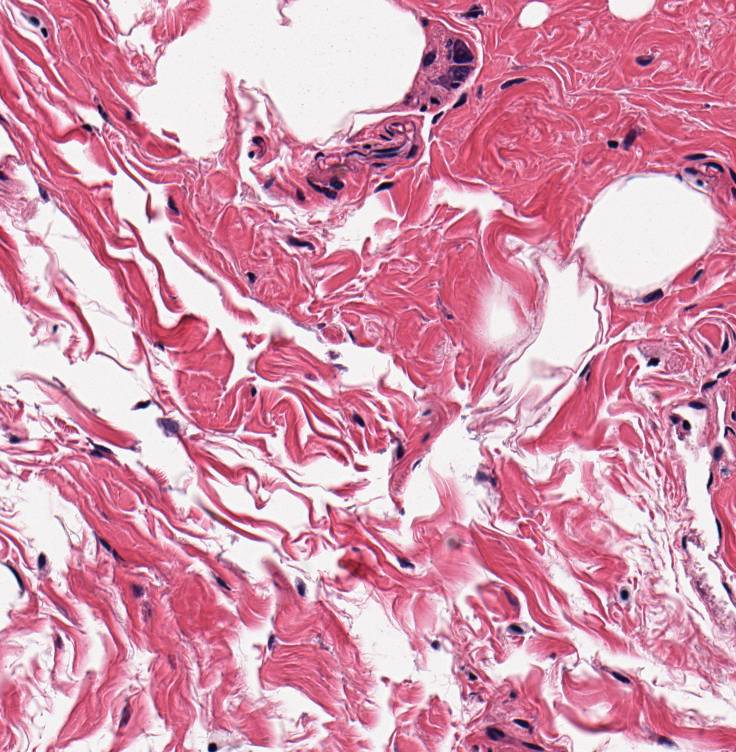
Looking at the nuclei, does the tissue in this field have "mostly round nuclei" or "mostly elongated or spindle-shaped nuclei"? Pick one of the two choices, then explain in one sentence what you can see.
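Mostly elongated or spindle-shaped nuclei. Cells are sparse, seen mainly as small, dark, elongated nuclei scattered singly between the collagen bundles.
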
